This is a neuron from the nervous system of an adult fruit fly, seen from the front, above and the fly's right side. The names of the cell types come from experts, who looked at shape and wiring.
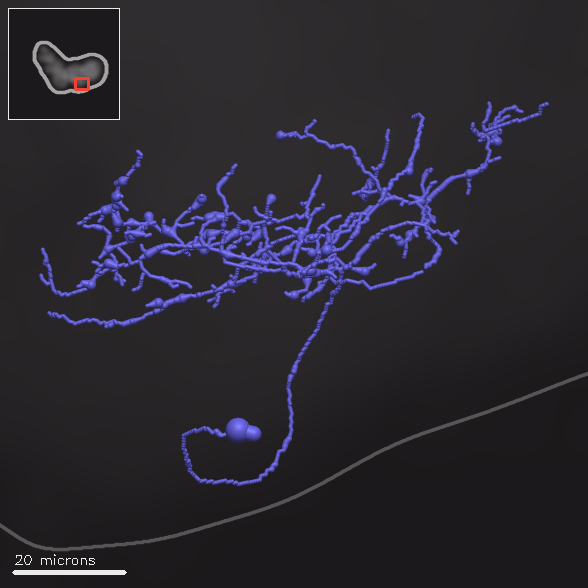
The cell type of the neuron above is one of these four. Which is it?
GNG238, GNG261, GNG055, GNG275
GNG261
